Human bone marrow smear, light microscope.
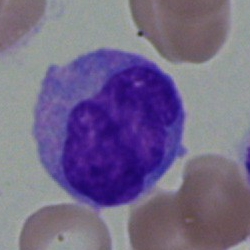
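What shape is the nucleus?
It is irregular, its outline folded and indented.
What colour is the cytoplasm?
A moderate amount of it is present, pale greyish-blue to lilac.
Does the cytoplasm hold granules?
Only a faint, fine pinkish-lilac dusting shows; there are no coarse granules.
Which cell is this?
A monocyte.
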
